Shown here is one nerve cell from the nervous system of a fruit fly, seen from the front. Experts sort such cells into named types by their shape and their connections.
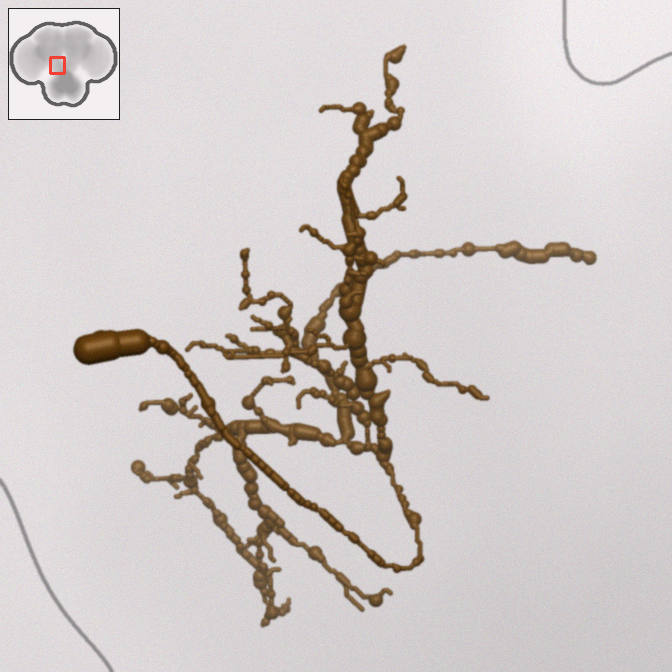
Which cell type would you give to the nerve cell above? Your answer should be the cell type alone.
GNG458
